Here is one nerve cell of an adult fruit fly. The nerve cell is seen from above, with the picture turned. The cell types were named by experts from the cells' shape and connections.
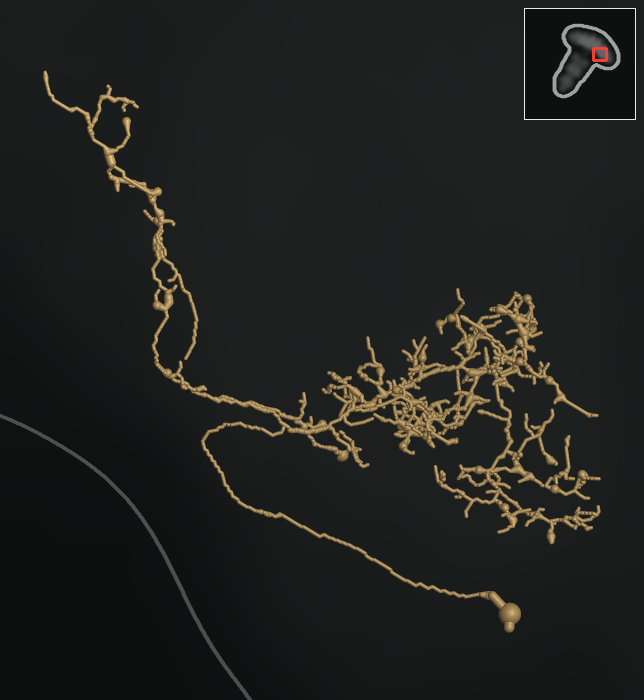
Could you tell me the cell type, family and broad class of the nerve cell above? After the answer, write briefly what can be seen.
It is of cell type LHPV4g1. The family is hemilineage SLPp&v1_posterior. It is a central-brain intrinsic neuron. Its cell body lies at the lower right of the picture. The picture shows dozens of branch ends.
